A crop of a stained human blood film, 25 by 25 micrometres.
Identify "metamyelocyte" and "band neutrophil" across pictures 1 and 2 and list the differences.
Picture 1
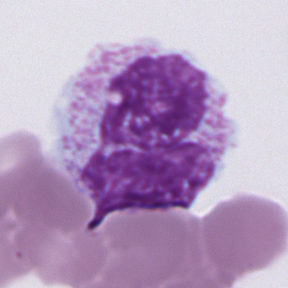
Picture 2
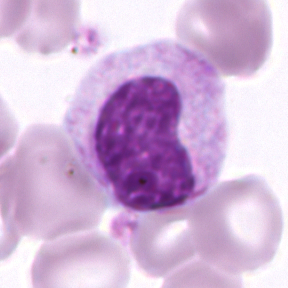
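Answer: band neutrophil in picture 1, metamyelocyte in picture 2. The metamyelocyte has a kidney-shaped nucleus with its indentation on the right side. It measures about 12 by 9 micrometres, fills about 50% of the cell's area and lies toward the bottom of the cell.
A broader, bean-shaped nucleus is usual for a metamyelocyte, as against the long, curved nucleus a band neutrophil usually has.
In the band neutrophil, the lower part of the nucleus tapers to a pointed tail at the lower left, and the chromatin is dense and dark purple with small pale gaps.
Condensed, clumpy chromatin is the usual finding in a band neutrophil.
The band neutrophil's cytoplasm is pale greyish-blue between the granules. The metamyelocyte's is abundant and pale lilac-grey, with fine, dust-like pinkish-violet granules scattered throughout and no clear vacuoles. The band neutrophil is roughly round with a fuzzy, irregular edge, whereas the metamyelocyte's outline is smoothly rounded, without projections or blebs. Red cells press against the lower edge of the band neutrophil and against the lower left and lower right edges of the metamyelocyte.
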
